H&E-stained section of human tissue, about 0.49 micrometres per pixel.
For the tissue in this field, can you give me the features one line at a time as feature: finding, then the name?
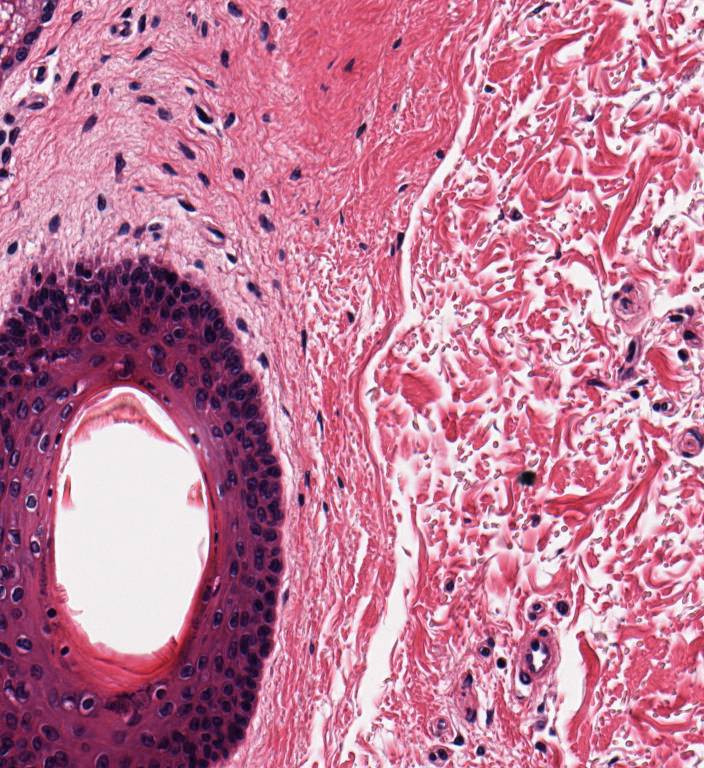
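Structure: rounded, many-layered epithelium with a central opening, lower left
Outer layer: crowded dark nuclei, darker than inner layers
Toward opening: more pale pink cytoplasm, nuclei more widely spaced
Surround: dense pink collagen band with spindle-shaped nuclei, fibres parallel to the epithelial outline
Name: skin of the suprapubic region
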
